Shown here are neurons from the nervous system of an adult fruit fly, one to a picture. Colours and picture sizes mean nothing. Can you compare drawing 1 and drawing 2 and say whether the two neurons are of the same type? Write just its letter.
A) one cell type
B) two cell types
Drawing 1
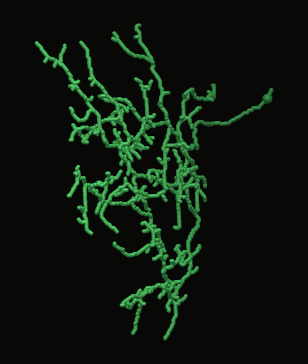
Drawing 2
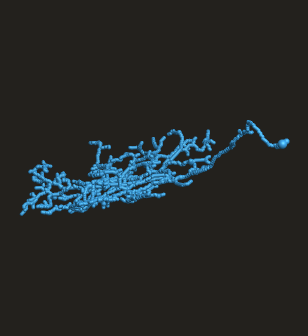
A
